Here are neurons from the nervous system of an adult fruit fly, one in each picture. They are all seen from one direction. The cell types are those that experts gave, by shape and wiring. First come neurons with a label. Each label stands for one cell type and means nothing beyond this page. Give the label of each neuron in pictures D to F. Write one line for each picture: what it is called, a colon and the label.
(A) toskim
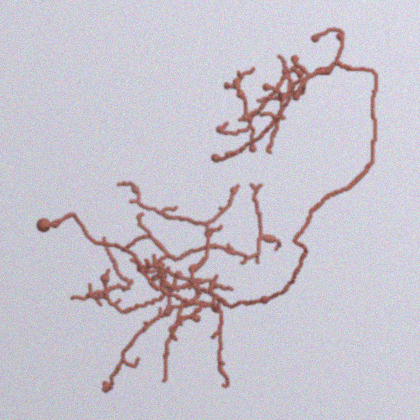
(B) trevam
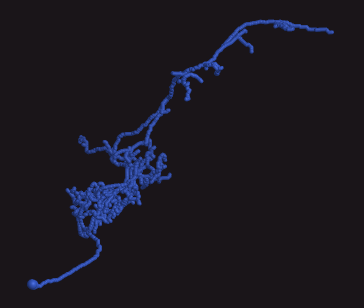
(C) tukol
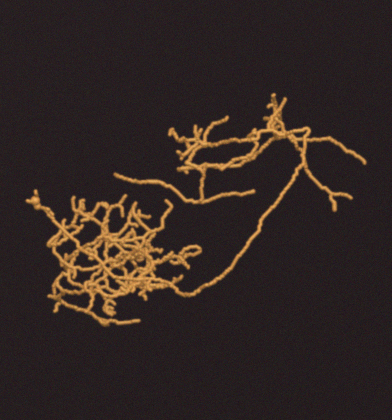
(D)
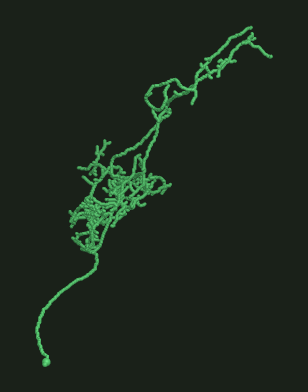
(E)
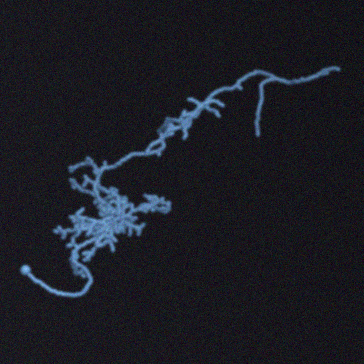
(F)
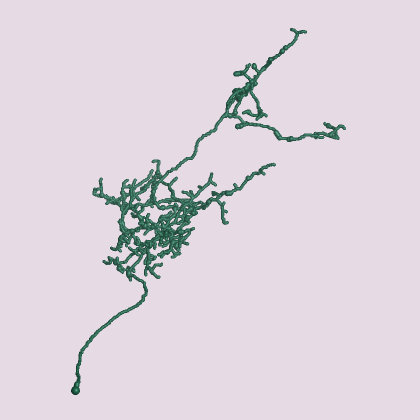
D: trevam
E: trevam
F: trevam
